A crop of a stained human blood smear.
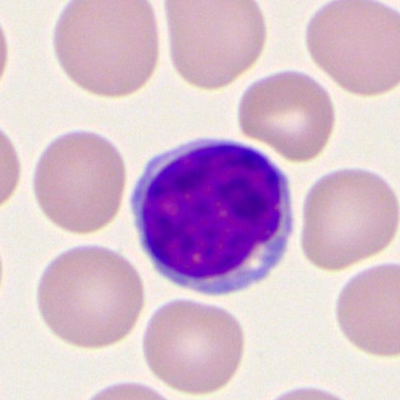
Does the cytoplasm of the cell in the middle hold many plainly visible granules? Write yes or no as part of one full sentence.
No, its cytoplasm is free of any visible granules.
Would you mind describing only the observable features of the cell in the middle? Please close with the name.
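Starting with the nucleus, I see chromatin that is dense and clumped into darker patches. Around it, the cytoplasm makes only a thin rim, pale blue in colour. That rim looks widest on the lower right side. What I'm looking at is a lymphocyte.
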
